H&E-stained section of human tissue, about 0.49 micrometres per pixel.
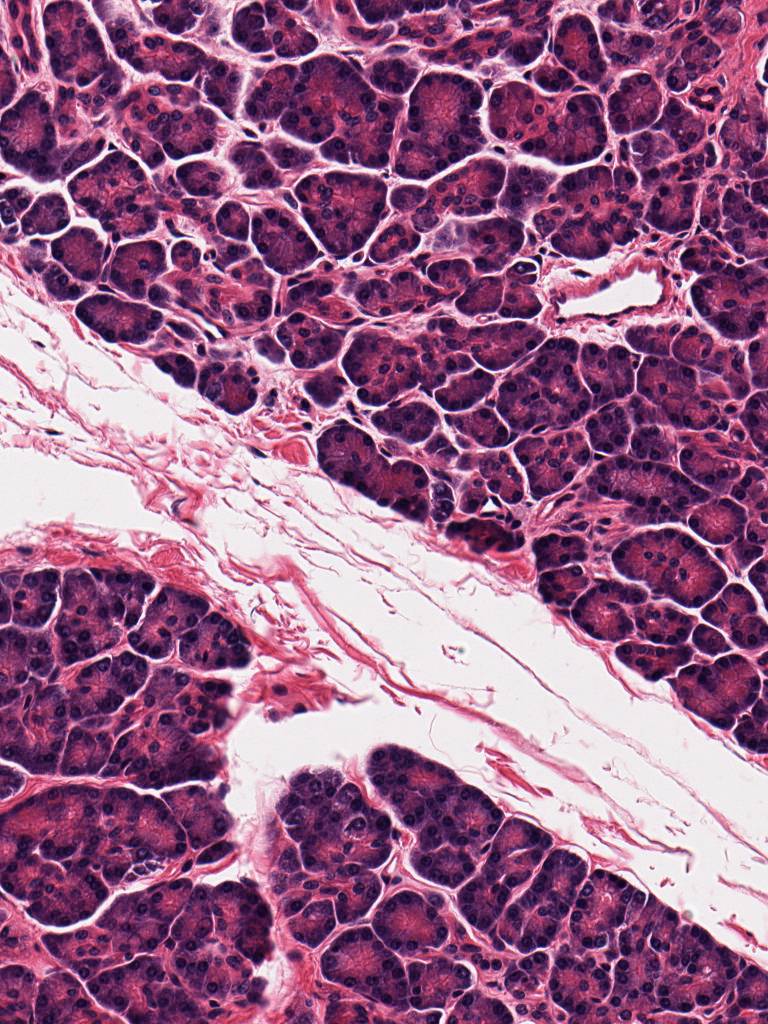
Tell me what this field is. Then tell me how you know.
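I'd say this is exocrine pancreas. The glandular tissue is closely packed acini, pyramidal cells around small central lumina, deep purple at the base, paler pink at the apex, with round basal nuclei.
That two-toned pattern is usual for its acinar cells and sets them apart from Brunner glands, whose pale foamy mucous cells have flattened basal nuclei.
A broad pale band of loose connective tissue crosses diagonally from upper left to lower right, dividing the glandular tissue.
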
